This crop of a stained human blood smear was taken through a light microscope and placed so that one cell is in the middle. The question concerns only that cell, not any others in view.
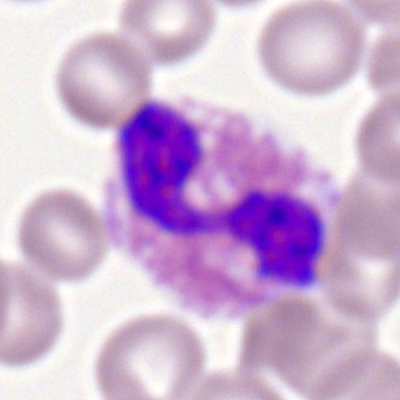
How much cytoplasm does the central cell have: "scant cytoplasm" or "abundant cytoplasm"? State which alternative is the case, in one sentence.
Abundant cytoplasm fills the cell around its nucleus.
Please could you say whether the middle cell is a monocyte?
no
